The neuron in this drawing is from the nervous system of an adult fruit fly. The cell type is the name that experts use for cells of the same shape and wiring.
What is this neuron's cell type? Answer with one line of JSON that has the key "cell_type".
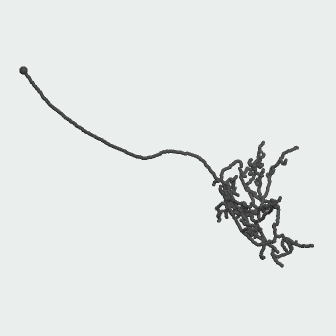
{"cell_type": "PLP100"}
